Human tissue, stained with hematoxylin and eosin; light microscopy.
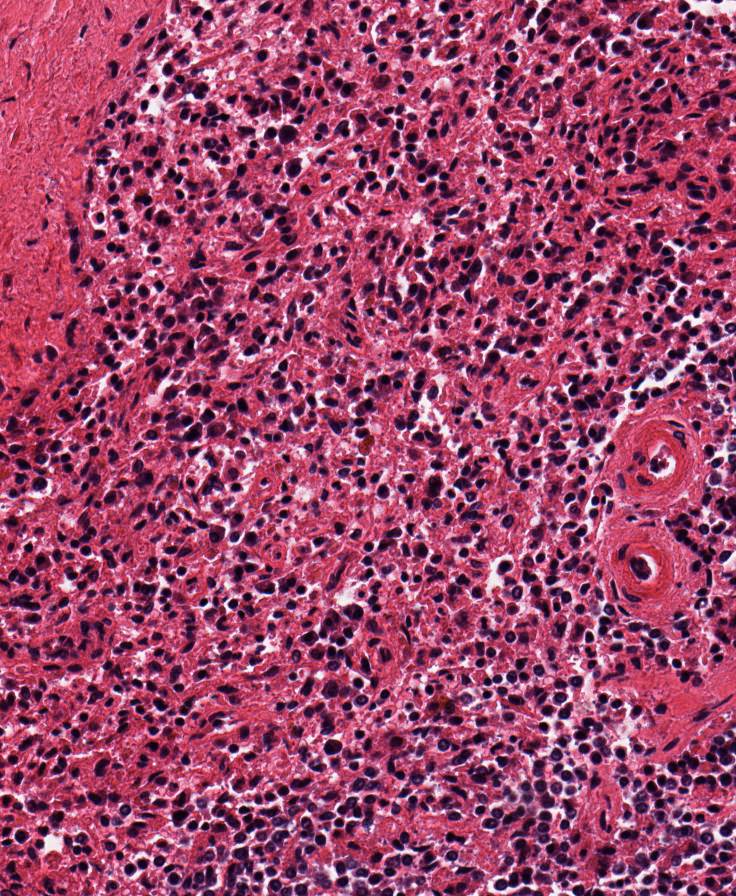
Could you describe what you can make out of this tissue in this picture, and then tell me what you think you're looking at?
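The field is densely and diffusely cellular, and neither glands nor epithelium is present. In the upper left corner lies a band of dense pink fibrous tissue with few nuclei. Small round cells with dark nuclei and scant cytoplasm, consistent with lymphocytes, are scattered throughout. Streaks of pink cytoplasm with elongated nuclei run between these round cells. This tissue is spleen.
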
